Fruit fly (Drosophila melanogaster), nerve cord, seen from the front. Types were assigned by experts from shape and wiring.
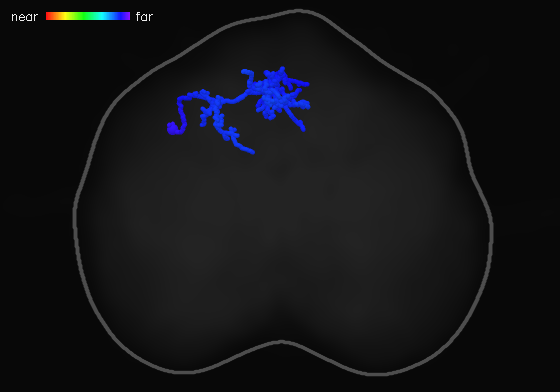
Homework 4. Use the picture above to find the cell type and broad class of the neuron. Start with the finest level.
INXXX448; nerve-cord intrinsic neuron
